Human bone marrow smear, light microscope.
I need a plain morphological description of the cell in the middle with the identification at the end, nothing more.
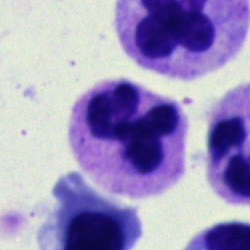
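The outline of the cell is round and smooth. Its chromatin is dark purple and densely clumped. No nucleoli can be seen within the nucleus. The cytoplasm shows no vacuoles. The cell is a segmented neutrophil.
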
